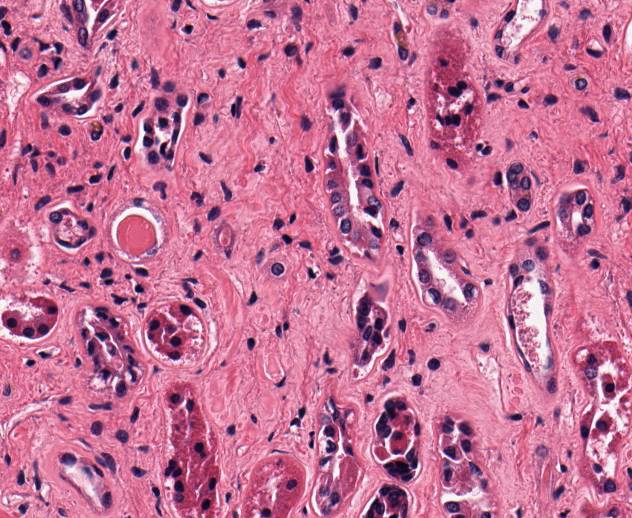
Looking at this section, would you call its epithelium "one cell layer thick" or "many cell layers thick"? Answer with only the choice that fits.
One cell layer thick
